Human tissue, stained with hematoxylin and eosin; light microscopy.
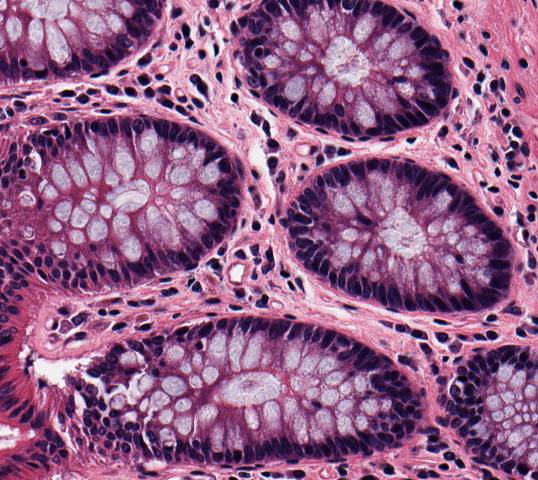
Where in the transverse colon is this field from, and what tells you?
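The answer is colonic mucosa. First, each gland is lined by a single layer of tall columnar epithelial cells, and goblet cells with pale, unstained mucin vacuoles make up most of that lining.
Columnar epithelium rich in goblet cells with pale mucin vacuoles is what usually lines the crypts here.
Second, each gland has a small central lumen holding pale mucus. Third, the pink connective tissue between the glands holds scattered small round dark nuclei.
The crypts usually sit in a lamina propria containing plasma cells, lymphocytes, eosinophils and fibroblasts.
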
